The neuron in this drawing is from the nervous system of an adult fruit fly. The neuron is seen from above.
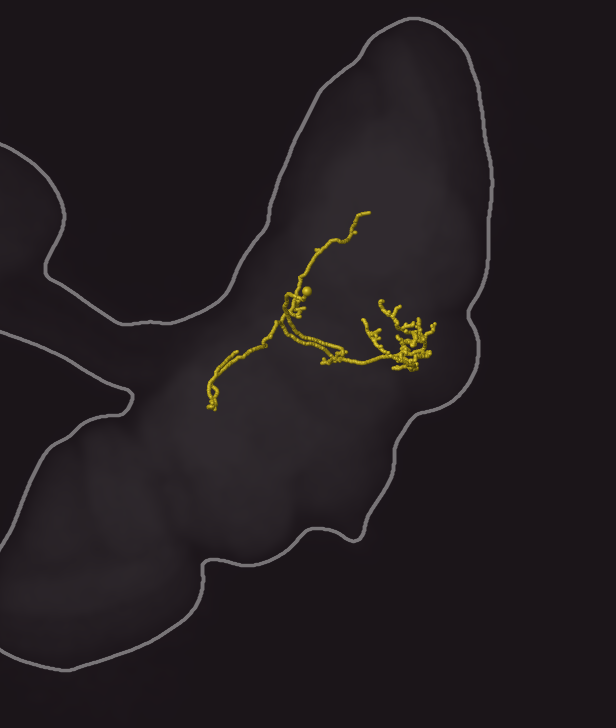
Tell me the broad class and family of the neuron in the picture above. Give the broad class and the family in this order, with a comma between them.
central-brain intrinsic neuron, hemilineage DM1_antero_dorsal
